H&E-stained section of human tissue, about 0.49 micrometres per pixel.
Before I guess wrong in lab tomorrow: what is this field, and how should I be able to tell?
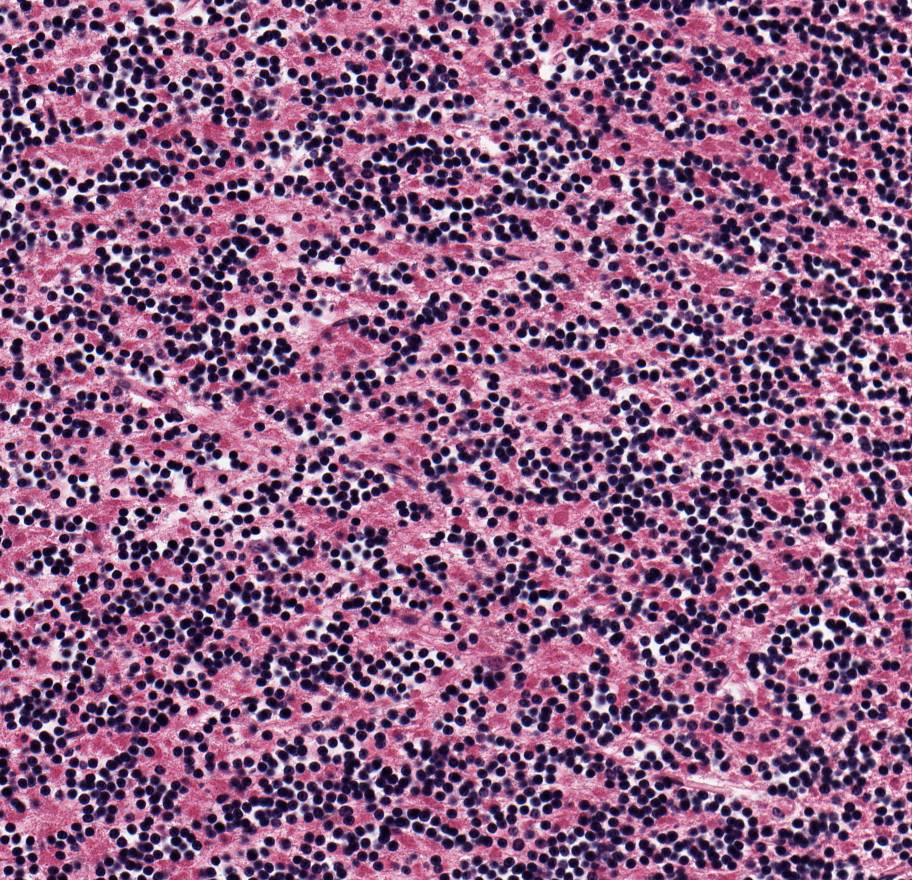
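Granular layer of the cerebellum: that is what this field mainly shows. Nuclei first: the predominant ones are small, round, uniform and very darkly stained, with little or no visible cytoplasm around most.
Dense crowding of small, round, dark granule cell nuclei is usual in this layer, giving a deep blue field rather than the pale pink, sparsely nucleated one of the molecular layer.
Next, between the clusters of nuclei, irregular patches and streaks of pink, finely fibrillary material lie throughout the field.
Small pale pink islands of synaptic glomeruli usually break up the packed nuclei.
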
